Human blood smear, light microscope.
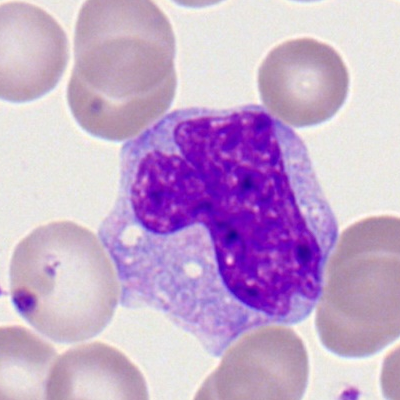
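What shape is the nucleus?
Large and irregularly folded, with indented edges.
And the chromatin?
Deep purple, lacy and clumped, broken by lighter gaps.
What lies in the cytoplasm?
Two clear round vacuoles, lower left of the nucleus.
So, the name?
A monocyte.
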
